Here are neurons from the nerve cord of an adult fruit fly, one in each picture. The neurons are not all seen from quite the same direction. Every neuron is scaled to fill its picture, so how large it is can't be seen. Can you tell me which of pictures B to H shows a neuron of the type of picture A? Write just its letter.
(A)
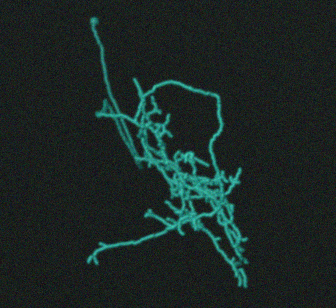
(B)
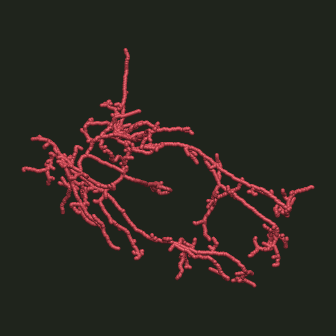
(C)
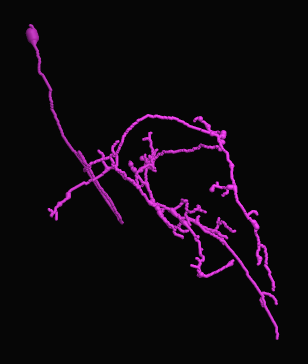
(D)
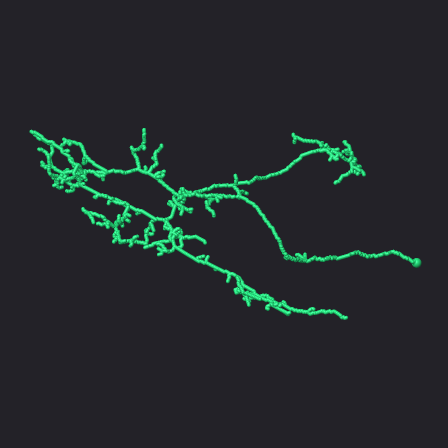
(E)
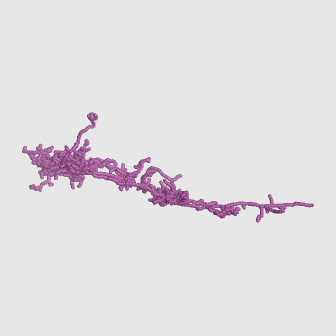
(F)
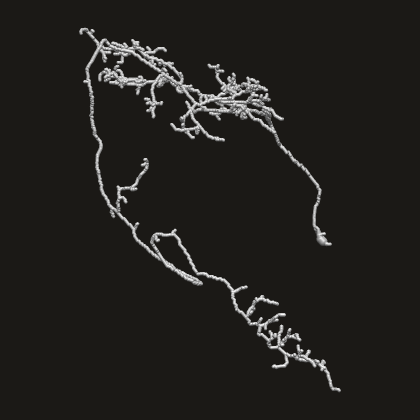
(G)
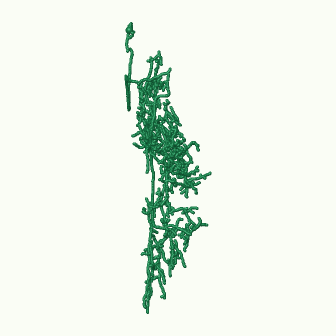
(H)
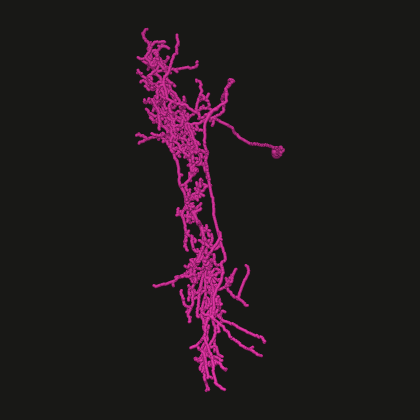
C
